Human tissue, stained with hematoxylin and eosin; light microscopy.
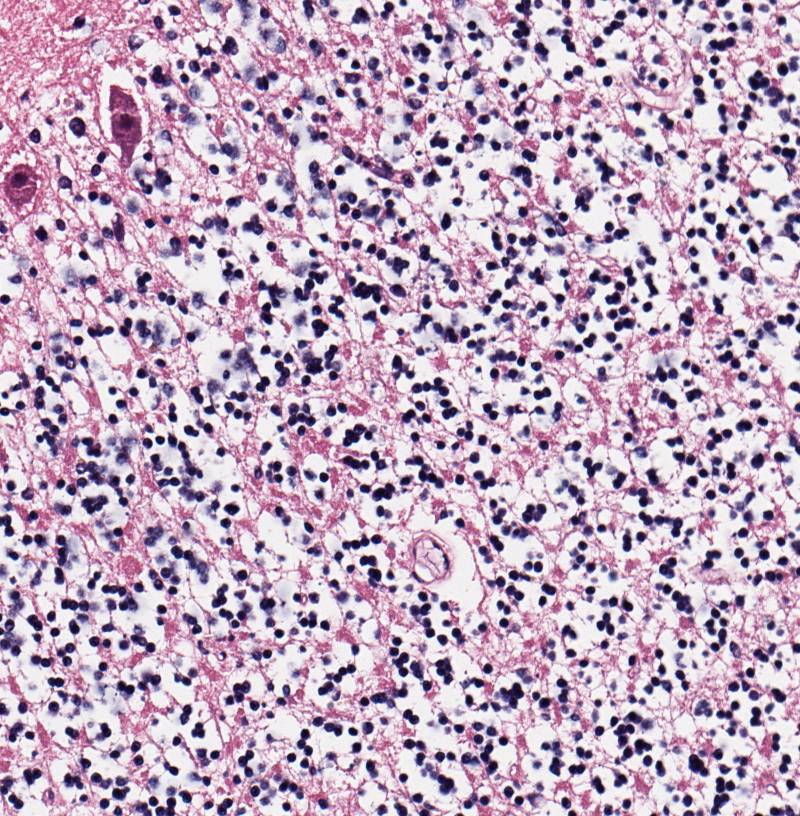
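Cerebellum, haematoxylin and eosin. Small, round, dark-staining nuclei are densely and fairly evenly packed across almost the whole field, many within clear, unstained spaces. A fine, pink, fibrillary meshwork lies between the cells. Just below the centre, a small vessel with a thick pink wall sits in a clear space.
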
